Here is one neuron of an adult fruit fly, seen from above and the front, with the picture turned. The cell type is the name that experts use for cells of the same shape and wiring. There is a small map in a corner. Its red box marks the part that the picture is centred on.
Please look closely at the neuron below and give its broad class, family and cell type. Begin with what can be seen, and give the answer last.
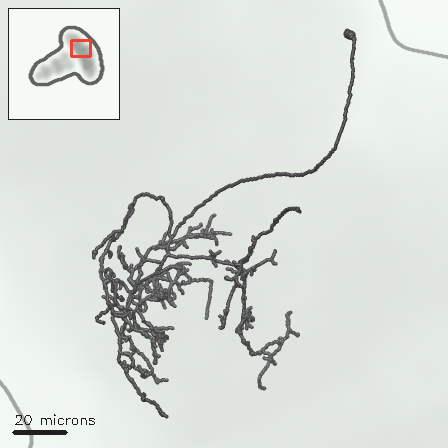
The cell body can be seen at the upper right of the picture. From top to bottom in the picture it spans about 150 microns. The picture shows dozens of branch ends. Its broad class is central-brain intrinsic neuron. Its family is hemilineage WEDa2. Its cell type is PS054.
